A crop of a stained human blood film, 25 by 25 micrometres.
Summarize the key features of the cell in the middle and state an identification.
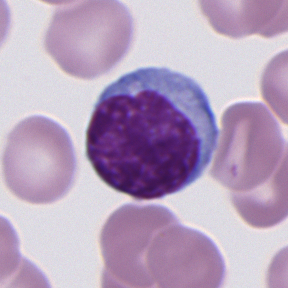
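The nucleus is round, with a small notch in its upper edge, and measures about 10 micrometres across. It fills most of the cell and sits toward the lower left. Its chromatin is dark purple and coarsely clumped. The cytoplasm is a scant pale blue rim, widest at the upper right. This is a typical lymphocyte.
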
